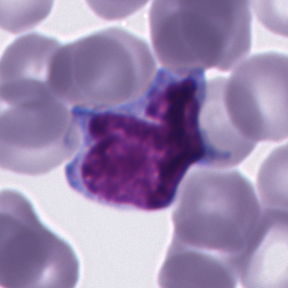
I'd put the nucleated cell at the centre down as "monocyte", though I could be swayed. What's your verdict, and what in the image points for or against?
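Amount of cytoplasm: the nucleus fills most of the cell, leaving a thin rim.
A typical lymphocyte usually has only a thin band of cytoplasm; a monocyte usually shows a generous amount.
This goes with typical lymphocyte. Granules: no distinct granules are visible.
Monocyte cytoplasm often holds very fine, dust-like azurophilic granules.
Their absence does not support monocyte. Also noted: pale blue cytoplasm, an irregular, angular outline with several pointed corners, and a thin pointed projection at the right edge. Verdict: typical lymphocyte, not monocyte.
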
